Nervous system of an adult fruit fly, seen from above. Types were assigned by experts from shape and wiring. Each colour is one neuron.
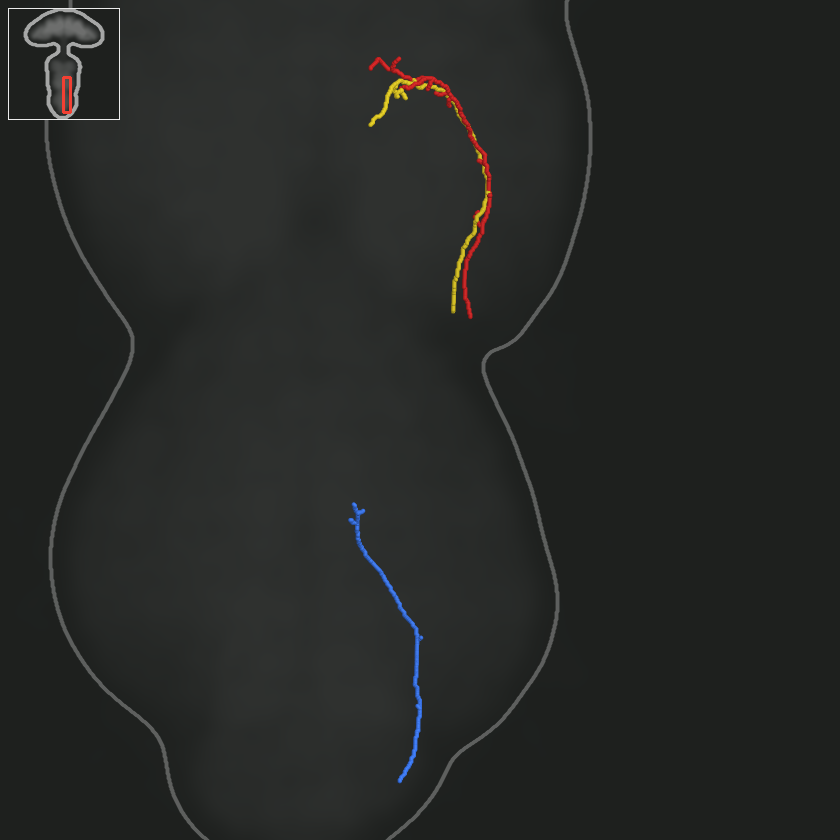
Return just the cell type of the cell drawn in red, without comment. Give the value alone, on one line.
SNta41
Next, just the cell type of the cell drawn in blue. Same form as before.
SNta34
